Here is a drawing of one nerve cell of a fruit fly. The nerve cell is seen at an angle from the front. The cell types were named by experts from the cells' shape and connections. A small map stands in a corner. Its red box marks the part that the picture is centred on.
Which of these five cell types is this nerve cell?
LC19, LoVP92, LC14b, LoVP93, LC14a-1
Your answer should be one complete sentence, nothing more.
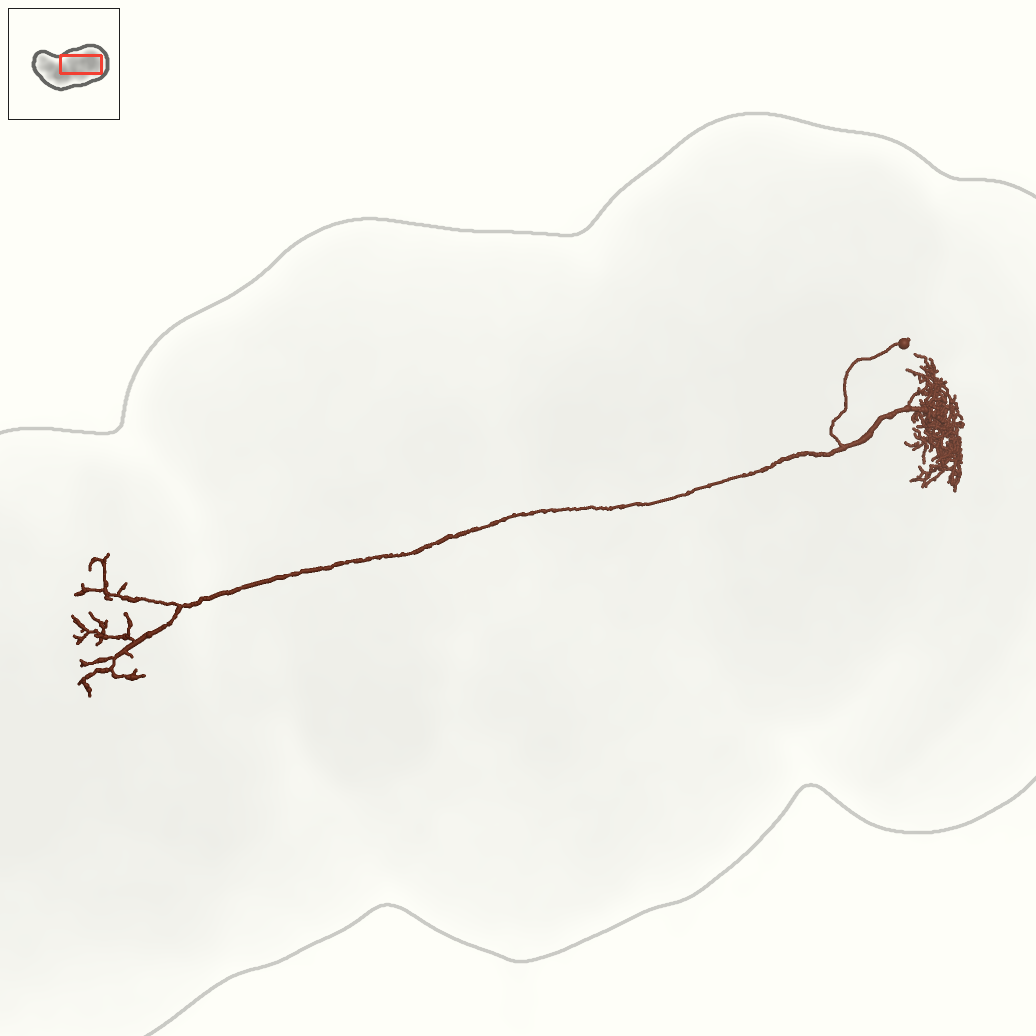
This nerve cell is given the cell type LC14a-1.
